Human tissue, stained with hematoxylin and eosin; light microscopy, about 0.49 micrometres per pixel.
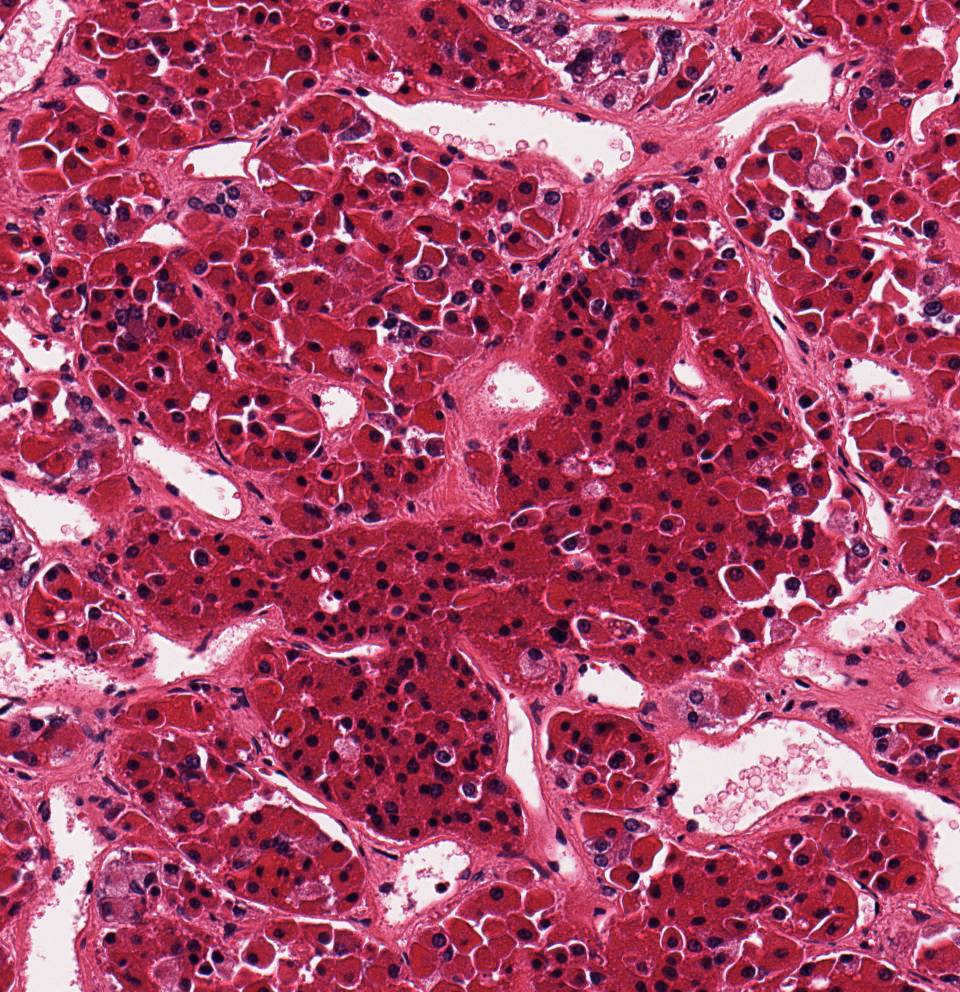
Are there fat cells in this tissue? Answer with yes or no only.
No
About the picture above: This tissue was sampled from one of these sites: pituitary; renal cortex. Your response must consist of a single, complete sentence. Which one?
Tissue of the pituitary was sampled to make this section.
